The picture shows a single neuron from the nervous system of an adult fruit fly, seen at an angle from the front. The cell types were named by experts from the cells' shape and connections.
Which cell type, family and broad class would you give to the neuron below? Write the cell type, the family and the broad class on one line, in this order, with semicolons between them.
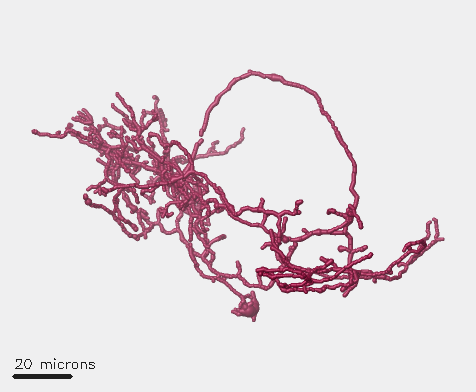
GNG181; hemilineage MX3; central-brain intrinsic neuron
